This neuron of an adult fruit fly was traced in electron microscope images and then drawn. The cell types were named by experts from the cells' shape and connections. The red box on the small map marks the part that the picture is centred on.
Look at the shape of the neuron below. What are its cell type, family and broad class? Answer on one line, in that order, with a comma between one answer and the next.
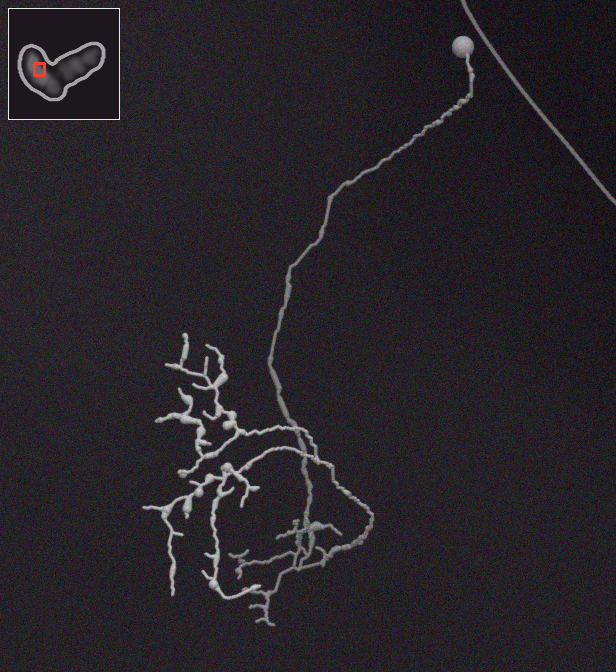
vDeltaB, class CX, central-brain intrinsic neuron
